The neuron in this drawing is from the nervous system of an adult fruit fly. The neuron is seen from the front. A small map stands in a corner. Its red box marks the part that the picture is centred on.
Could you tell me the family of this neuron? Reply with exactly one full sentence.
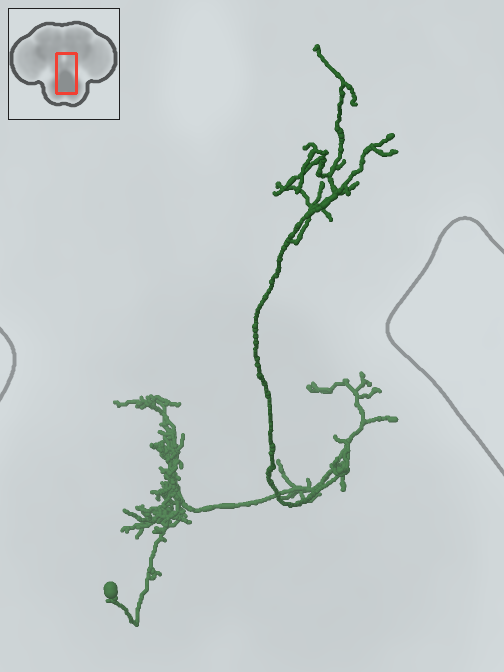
The family name for this neuron is hemilineage 07B.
